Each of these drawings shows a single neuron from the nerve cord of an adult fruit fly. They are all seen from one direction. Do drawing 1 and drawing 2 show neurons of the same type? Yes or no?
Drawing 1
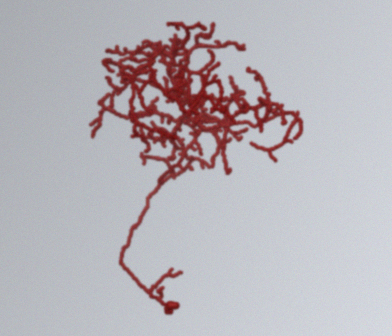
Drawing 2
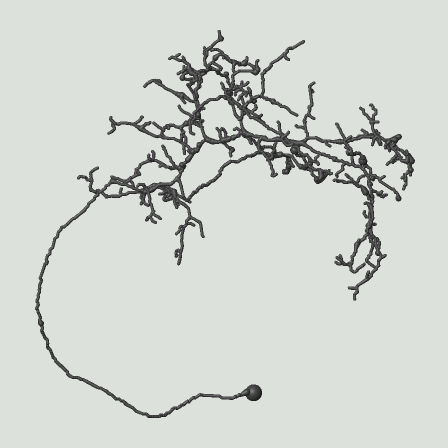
yes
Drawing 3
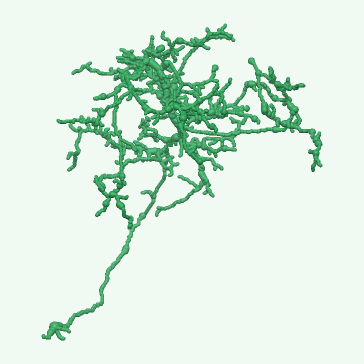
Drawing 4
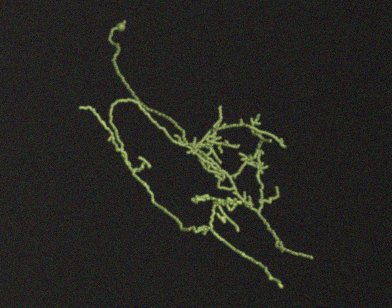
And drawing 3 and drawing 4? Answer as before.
no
